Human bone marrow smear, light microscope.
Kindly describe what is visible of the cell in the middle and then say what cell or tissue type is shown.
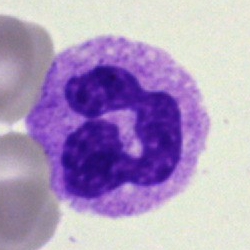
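Roughly round cell, edge slightly uneven and bumpy. Chromatin dark purple, coarsely clumped. Nucleoli: none visible. No clear vacuoles in cytoplasm. Identification: segmented neutrophil.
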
